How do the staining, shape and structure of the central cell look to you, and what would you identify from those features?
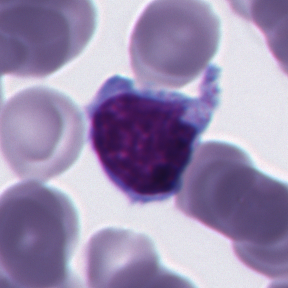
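Look at the cytoplasm first: there isn't much of it, and it's pale blue. Up at the upper right of the cell you'll spot fine reddish-purple granules sitting in it. There are no vacuoles in the cytoplasm, and the nucleus shows no nucleoli. That's a typical lymphocyte.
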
